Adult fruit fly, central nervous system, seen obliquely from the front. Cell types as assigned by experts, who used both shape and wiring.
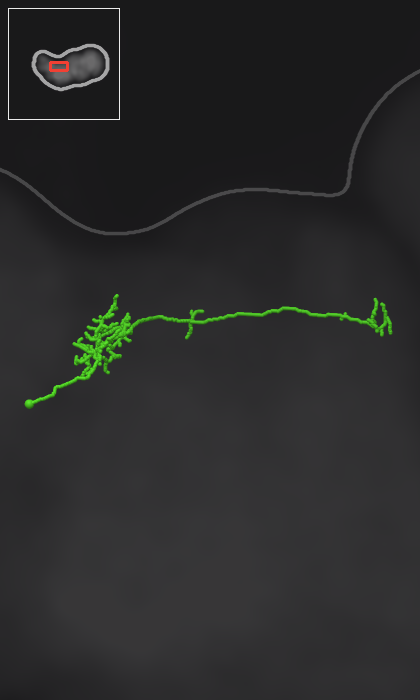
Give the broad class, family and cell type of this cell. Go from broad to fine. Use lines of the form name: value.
broad class: optic-lobe intrinsic neuron
family: TmY
cell type: TmY10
